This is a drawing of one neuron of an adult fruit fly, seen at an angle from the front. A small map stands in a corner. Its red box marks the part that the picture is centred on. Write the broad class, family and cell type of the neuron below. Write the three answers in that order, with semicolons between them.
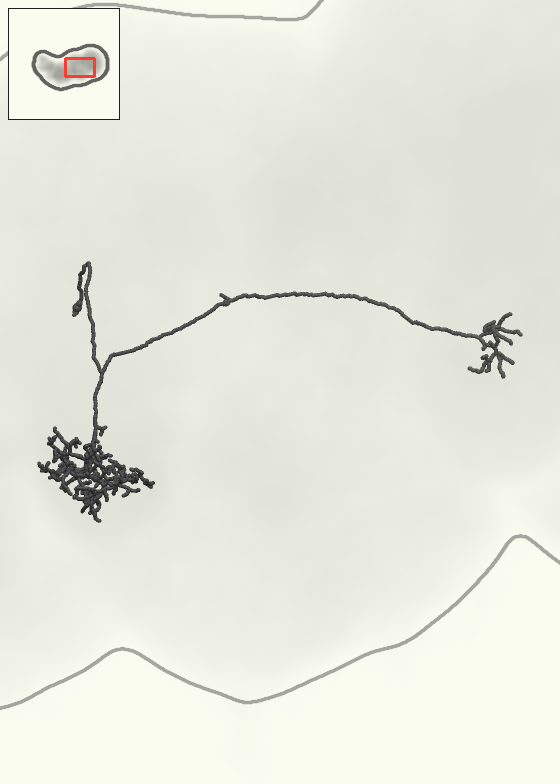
central-brain intrinsic neuron; hemilineage DM6_ventral; WED166_d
